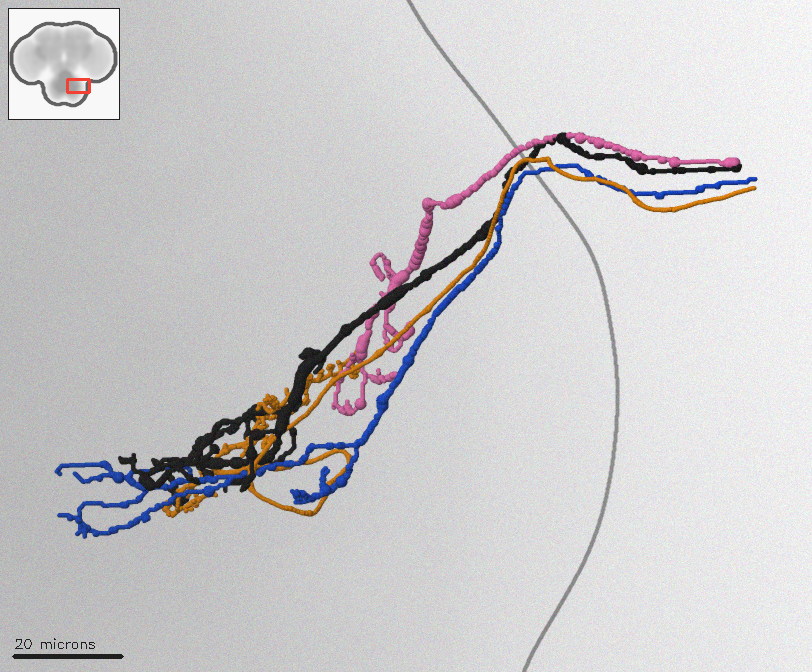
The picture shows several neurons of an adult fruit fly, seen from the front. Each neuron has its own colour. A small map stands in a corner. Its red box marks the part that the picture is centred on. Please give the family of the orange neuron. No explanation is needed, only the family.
class mechanosensory tactile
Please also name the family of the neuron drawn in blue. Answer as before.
class gustatory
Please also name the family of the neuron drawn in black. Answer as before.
class mechanosensory tactile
